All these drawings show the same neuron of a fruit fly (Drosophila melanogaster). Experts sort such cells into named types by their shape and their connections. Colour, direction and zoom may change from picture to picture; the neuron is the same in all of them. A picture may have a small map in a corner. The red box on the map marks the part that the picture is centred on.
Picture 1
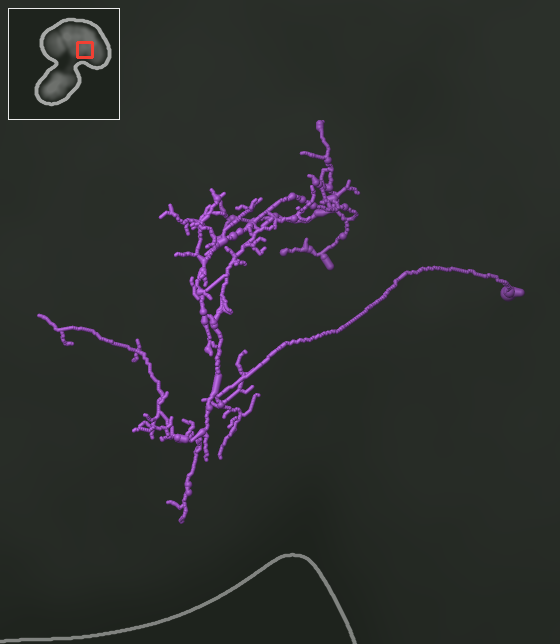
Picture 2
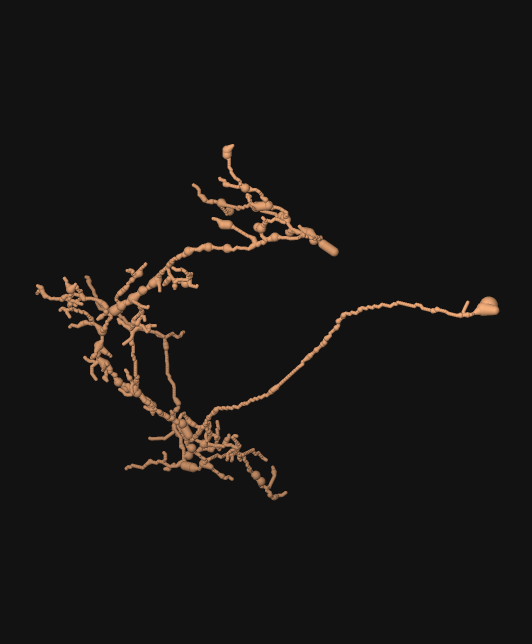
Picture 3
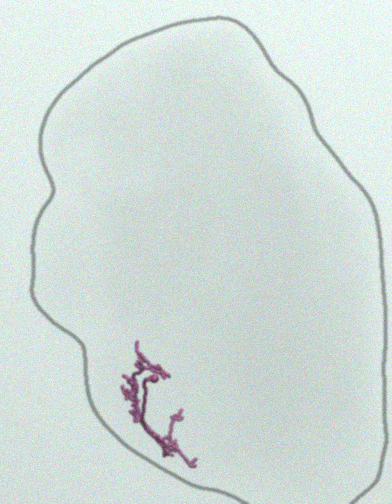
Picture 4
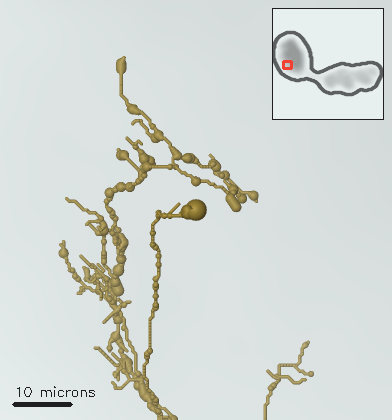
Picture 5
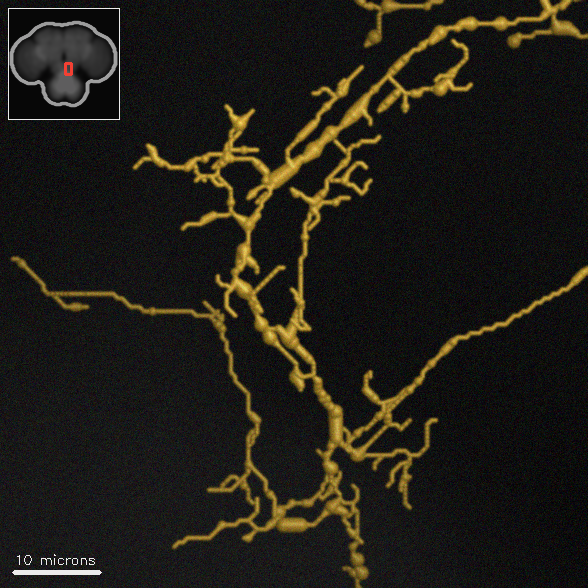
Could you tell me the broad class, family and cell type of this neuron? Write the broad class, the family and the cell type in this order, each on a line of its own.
central-brain intrinsic neuron
hemilineage MD_SA1
GNG609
